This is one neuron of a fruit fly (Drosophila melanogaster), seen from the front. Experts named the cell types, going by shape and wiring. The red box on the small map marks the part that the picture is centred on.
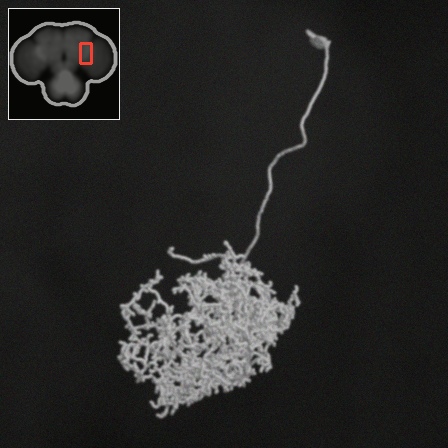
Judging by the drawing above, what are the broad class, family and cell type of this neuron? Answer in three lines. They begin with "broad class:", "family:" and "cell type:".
broad class: central-brain intrinsic neuron
family: hemilineage VLPl4_anterior
cell type: AVLP420_a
